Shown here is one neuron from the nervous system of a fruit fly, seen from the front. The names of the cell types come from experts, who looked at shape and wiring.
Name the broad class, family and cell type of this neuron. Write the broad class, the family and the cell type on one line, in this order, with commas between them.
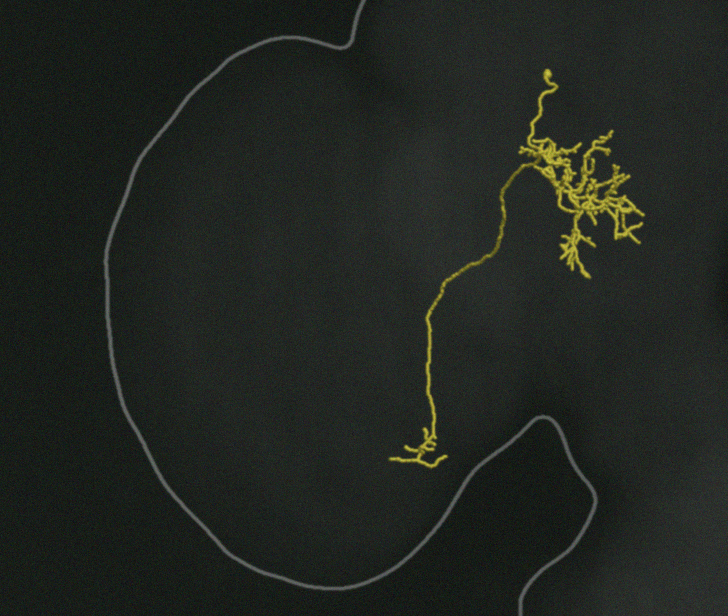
visual centrifugal neuron, hemilineage VLPp&l1_posterior, LPT116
